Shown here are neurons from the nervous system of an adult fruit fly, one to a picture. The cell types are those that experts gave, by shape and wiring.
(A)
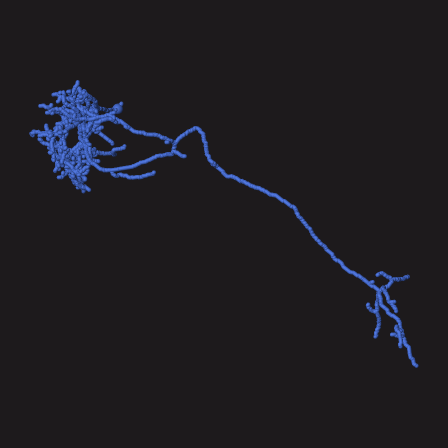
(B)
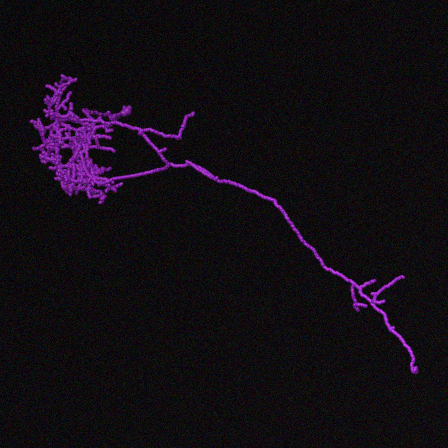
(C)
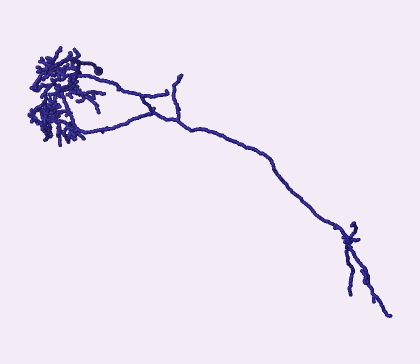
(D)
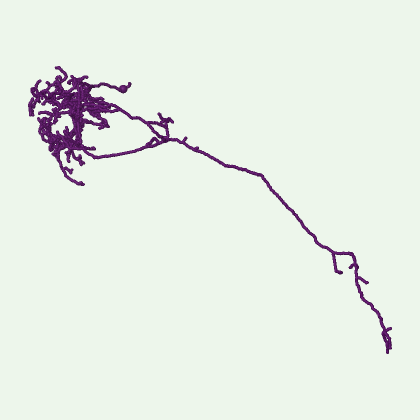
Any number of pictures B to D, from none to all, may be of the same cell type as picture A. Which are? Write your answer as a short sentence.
Picture C and picture D are of the same cell type.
